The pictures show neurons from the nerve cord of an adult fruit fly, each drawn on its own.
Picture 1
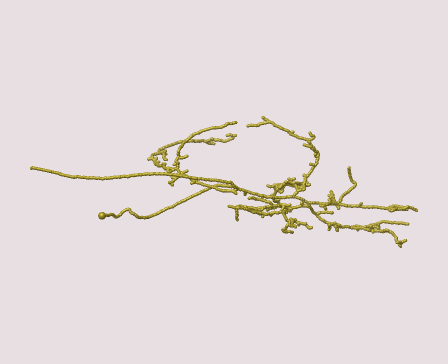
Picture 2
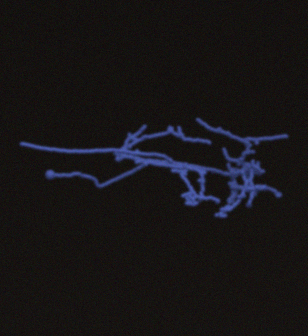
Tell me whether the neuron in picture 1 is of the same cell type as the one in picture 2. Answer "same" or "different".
different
